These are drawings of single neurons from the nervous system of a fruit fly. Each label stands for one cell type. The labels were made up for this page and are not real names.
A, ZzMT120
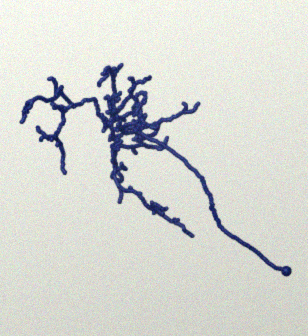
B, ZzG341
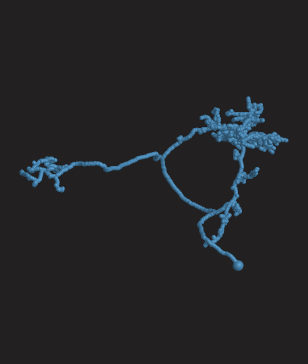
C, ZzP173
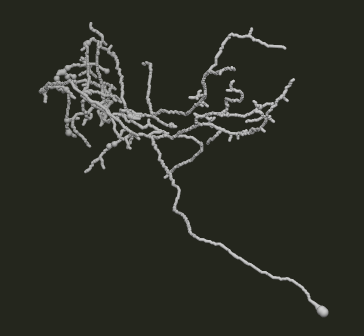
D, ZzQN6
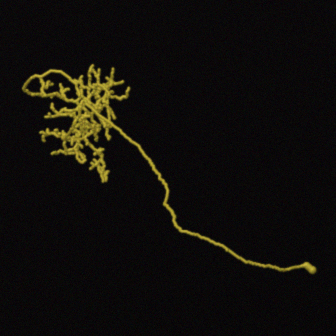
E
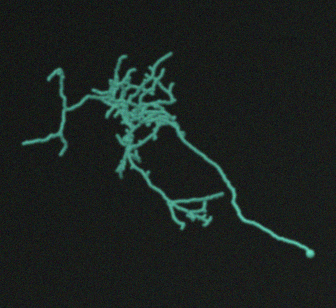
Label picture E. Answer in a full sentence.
It belongs to ZzMT120.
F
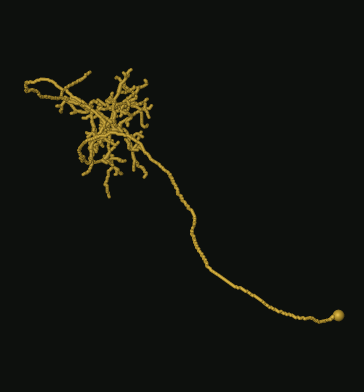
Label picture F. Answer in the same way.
It belongs to ZzQN6.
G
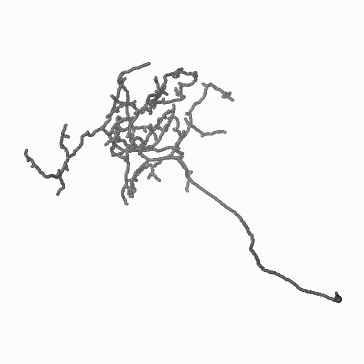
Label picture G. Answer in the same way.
It belongs to ZzMT120.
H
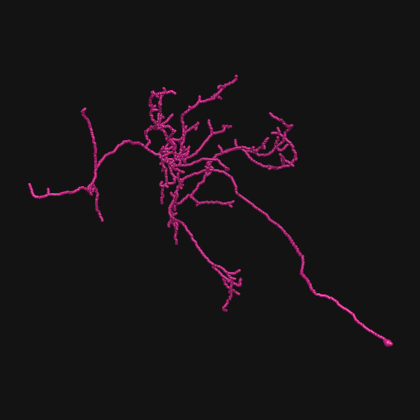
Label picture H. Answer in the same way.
It belongs to ZzMT120.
